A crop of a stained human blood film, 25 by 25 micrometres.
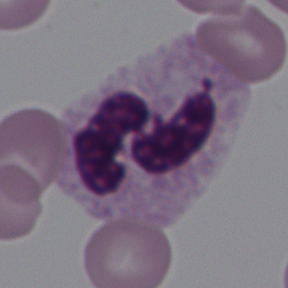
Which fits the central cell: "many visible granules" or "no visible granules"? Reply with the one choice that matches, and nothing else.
Many visible granules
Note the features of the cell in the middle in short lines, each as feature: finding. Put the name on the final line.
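Cytoplasm: plenty of it, pale pinkish-lilac
Chromatin: dark purple and coarsely clumped
Nucleus: two main masses, side by side
Knob: a small dark one at the top end of the right-hand mass
Called: segmented neutrophil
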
